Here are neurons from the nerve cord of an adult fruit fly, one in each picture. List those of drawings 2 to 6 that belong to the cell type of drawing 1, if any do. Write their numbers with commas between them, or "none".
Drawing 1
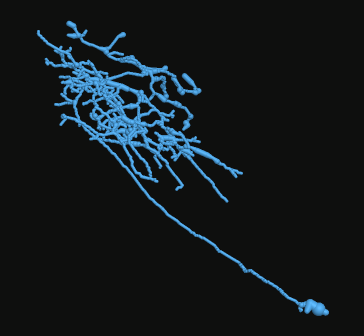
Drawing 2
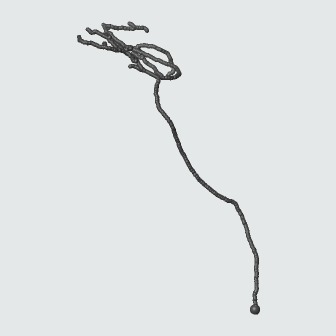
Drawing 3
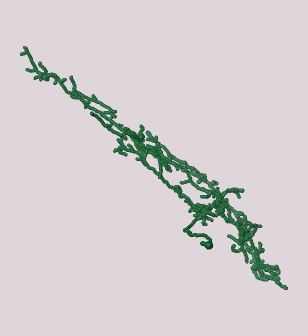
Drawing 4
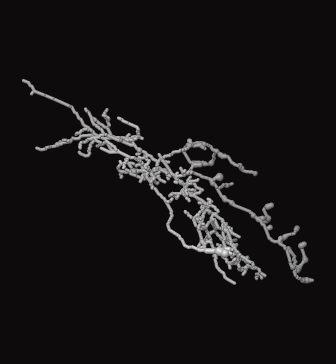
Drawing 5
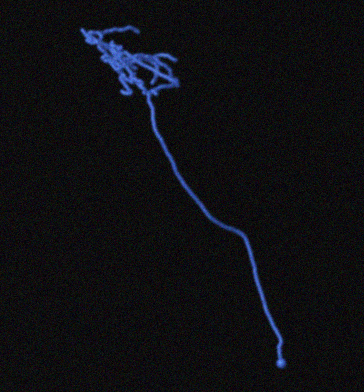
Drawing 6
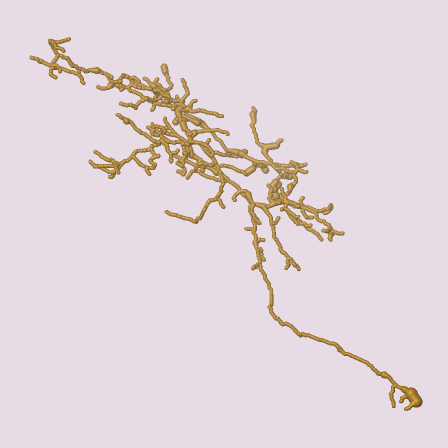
6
